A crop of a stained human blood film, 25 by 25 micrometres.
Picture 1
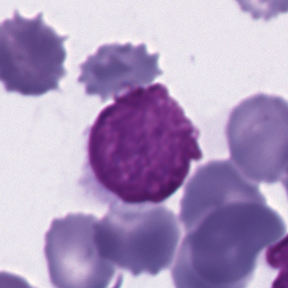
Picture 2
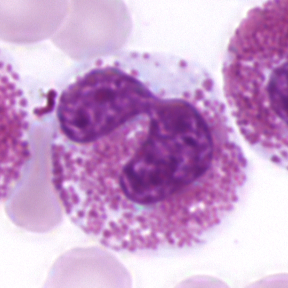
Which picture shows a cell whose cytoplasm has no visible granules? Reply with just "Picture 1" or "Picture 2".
Picture 1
